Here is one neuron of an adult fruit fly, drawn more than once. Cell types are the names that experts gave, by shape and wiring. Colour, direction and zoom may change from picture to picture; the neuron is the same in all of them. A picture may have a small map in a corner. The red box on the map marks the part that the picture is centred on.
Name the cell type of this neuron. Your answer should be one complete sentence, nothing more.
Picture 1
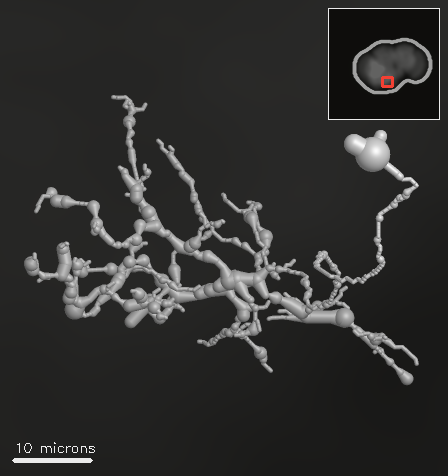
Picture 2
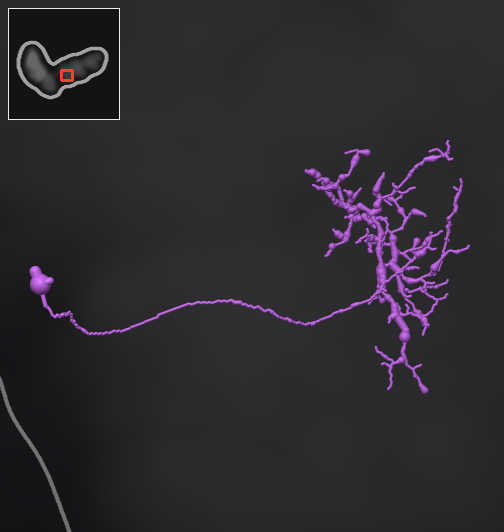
By cell type, this neuron is classified as IN09A052.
